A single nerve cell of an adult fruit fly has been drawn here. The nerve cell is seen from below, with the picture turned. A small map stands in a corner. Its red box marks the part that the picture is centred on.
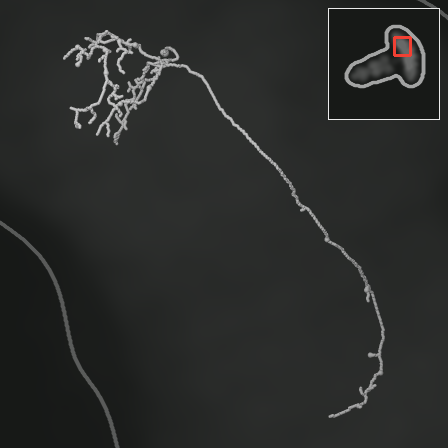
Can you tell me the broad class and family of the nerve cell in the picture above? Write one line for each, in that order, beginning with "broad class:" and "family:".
broad class: central-brain intrinsic neuron
family: hemilineage LHl2_dorsal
